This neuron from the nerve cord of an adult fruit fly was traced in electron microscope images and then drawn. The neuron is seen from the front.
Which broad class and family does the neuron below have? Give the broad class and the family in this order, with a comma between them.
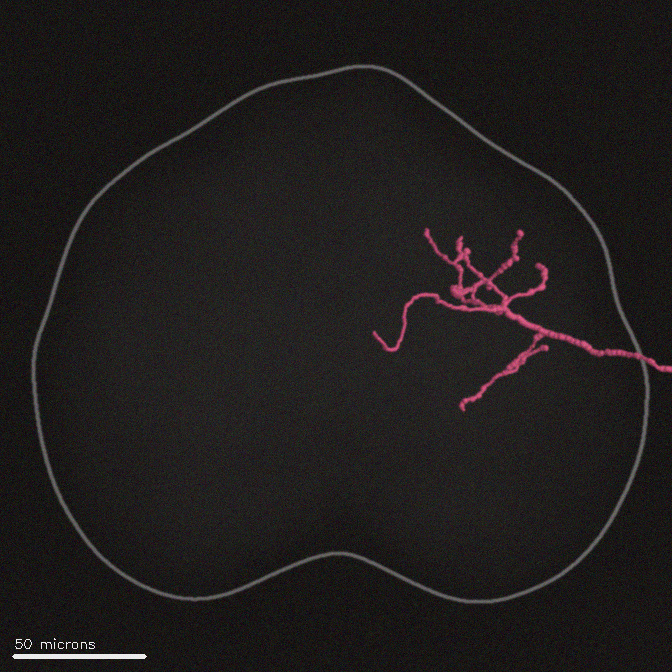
sensory neuron ascending to the brain, class mechanosensory proprioceptive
